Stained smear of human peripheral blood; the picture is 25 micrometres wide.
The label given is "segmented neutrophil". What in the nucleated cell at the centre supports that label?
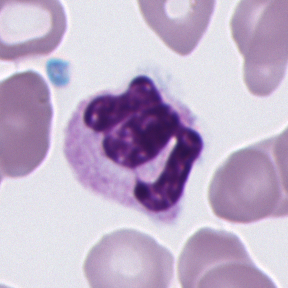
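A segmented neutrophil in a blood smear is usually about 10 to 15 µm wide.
At about 13 micrometres across, this cell falls within that range.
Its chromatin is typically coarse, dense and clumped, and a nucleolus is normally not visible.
Both match: the chromatin here is dark purple and coarsely clumped, and no nucleoli are visible.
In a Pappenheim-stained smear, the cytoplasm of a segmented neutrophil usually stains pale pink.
This cytoplasm is pale pinkish-lilac rather than plain pink, and it holds fine, faint pinkish granules. The nucleus lies toward the upper right and fills about 60% of the cell's area.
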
